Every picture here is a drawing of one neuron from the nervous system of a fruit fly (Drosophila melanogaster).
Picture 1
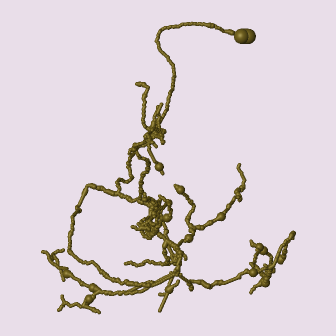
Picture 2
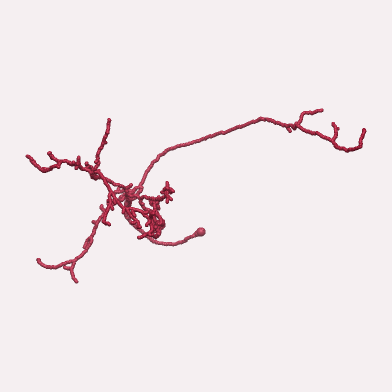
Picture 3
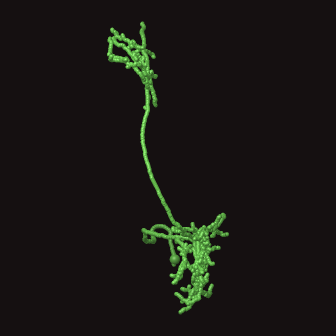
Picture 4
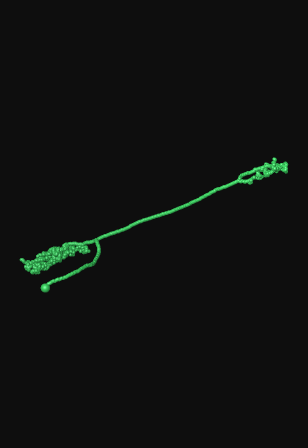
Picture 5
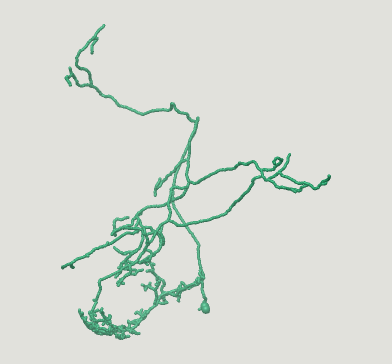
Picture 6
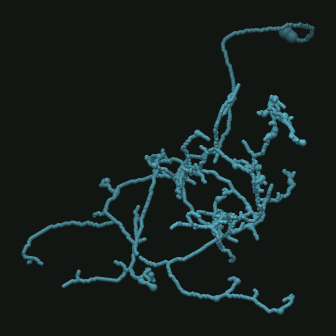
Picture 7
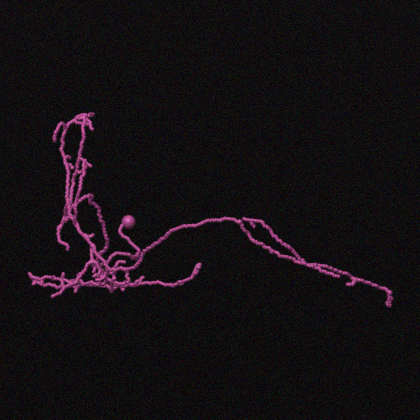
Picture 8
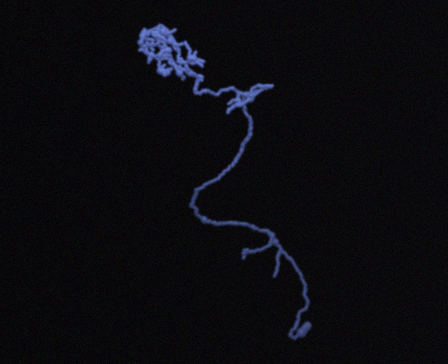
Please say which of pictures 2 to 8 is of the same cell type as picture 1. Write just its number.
6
